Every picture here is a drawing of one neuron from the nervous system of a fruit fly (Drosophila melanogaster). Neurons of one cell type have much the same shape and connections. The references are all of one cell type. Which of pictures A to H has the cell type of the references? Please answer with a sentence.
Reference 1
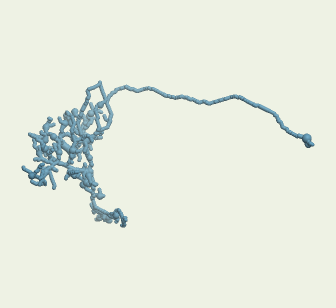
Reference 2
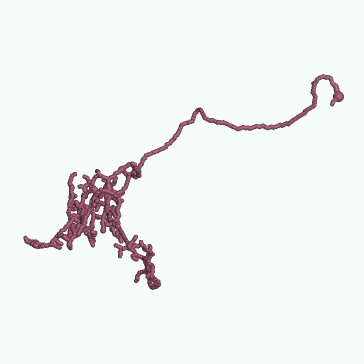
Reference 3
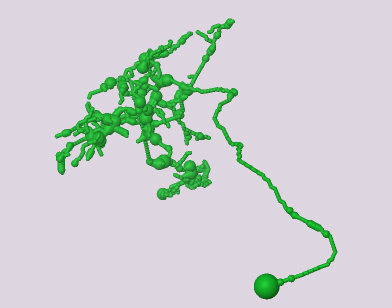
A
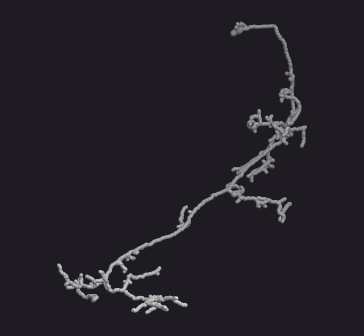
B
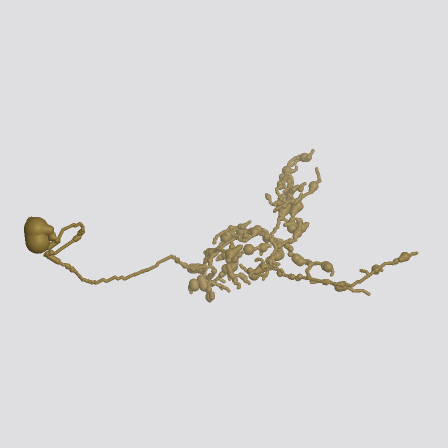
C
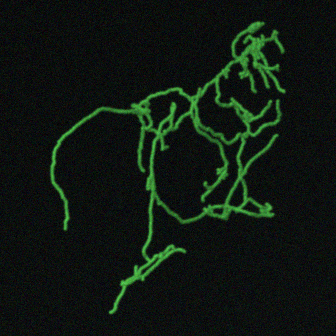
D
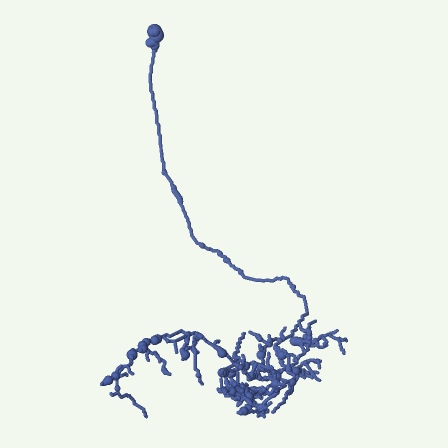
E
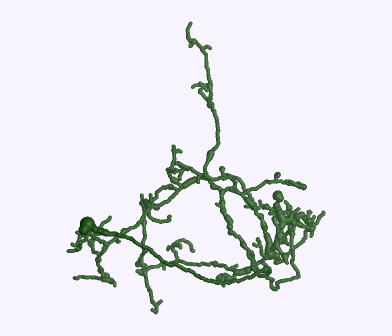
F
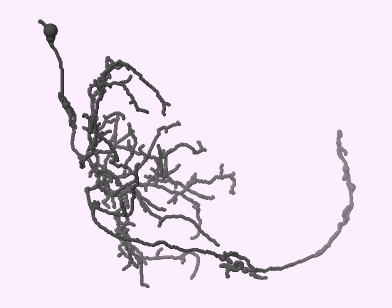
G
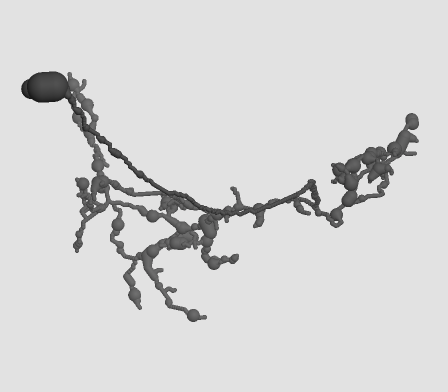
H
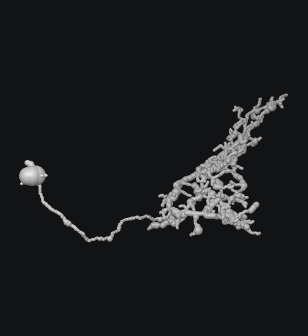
Picture D is of the same cell type.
